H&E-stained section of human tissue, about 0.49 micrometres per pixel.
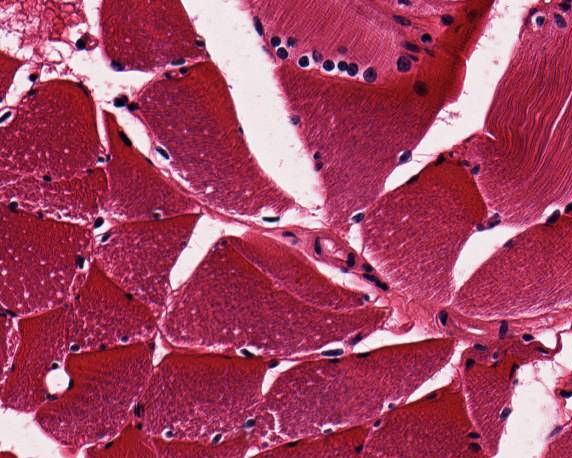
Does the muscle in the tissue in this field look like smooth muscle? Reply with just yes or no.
No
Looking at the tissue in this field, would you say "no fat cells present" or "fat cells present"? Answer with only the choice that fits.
No fat cells present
